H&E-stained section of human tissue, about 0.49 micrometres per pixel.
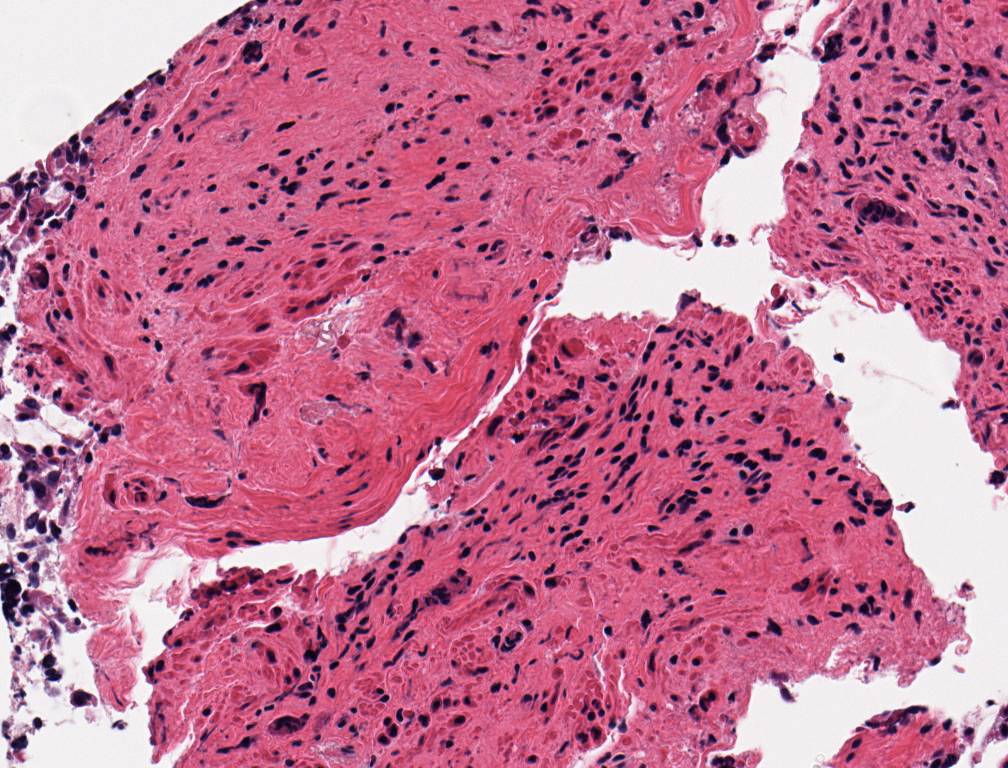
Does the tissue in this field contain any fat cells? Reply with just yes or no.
No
